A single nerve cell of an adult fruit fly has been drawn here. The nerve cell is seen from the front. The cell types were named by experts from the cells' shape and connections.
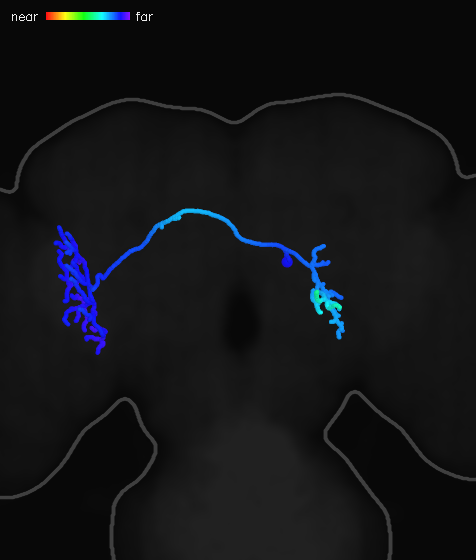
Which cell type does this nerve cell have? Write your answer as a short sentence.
The cell type is LoVC27.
